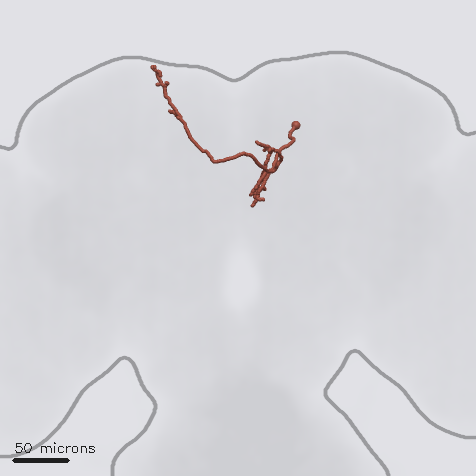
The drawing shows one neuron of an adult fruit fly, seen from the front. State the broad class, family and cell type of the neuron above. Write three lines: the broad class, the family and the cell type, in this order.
central-brain intrinsic neuron
class CX
FS4B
